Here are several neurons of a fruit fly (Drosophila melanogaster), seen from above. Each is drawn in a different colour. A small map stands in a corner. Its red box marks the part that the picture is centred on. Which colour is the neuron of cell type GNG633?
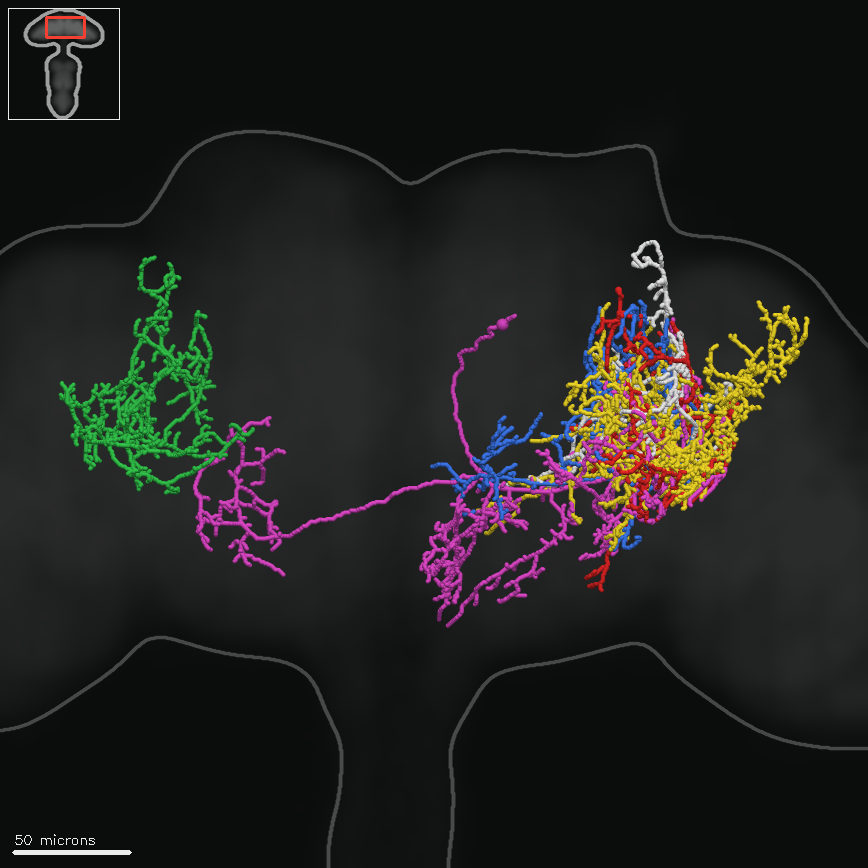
magenta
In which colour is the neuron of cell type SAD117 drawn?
blue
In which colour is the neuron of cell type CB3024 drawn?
red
